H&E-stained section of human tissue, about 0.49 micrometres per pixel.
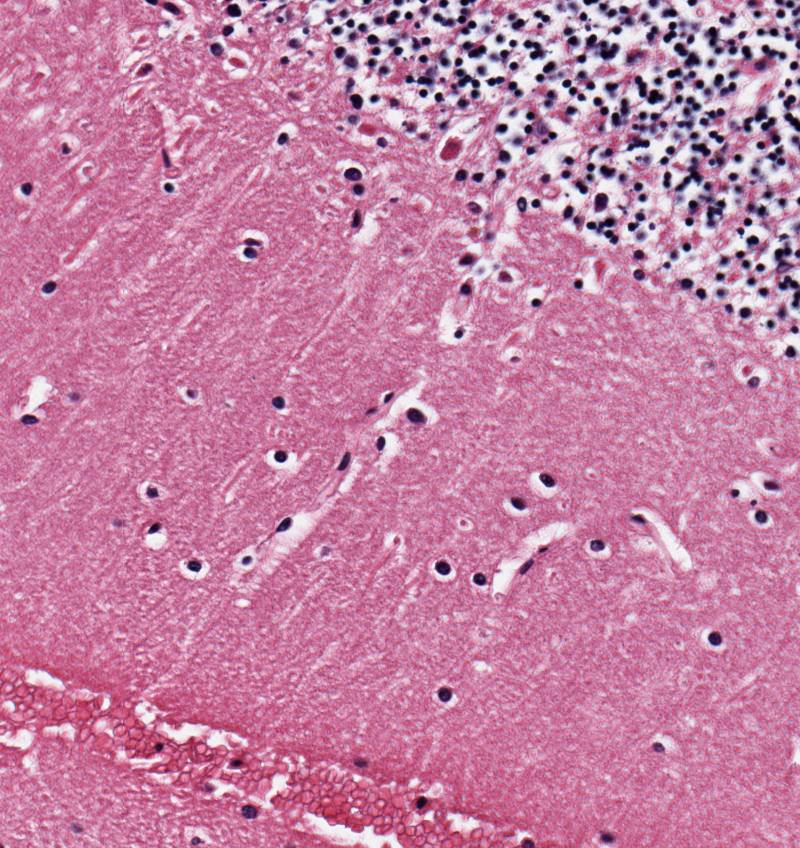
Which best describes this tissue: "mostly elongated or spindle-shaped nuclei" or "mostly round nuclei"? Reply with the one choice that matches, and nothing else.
Mostly round nuclei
